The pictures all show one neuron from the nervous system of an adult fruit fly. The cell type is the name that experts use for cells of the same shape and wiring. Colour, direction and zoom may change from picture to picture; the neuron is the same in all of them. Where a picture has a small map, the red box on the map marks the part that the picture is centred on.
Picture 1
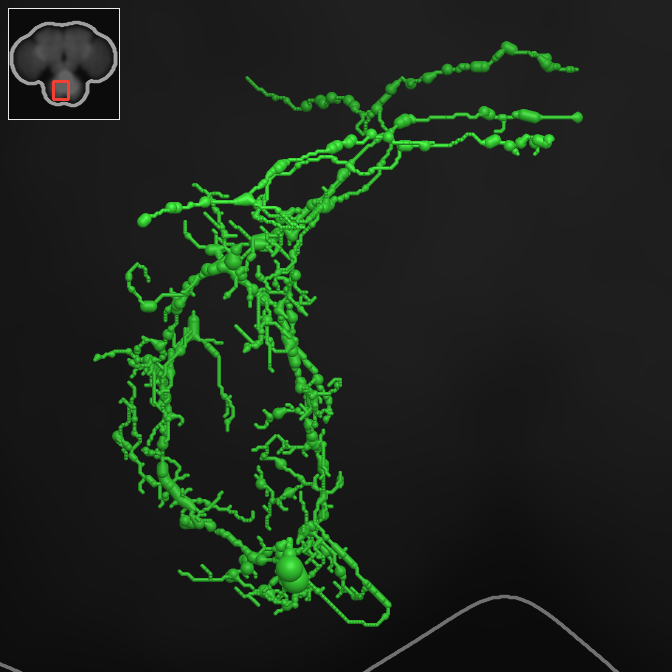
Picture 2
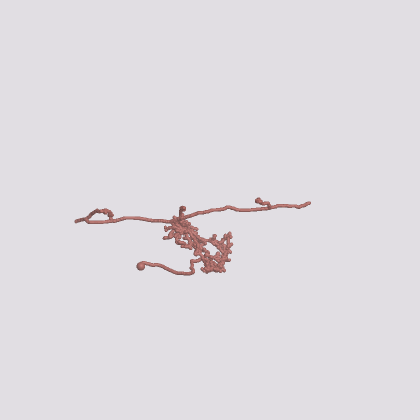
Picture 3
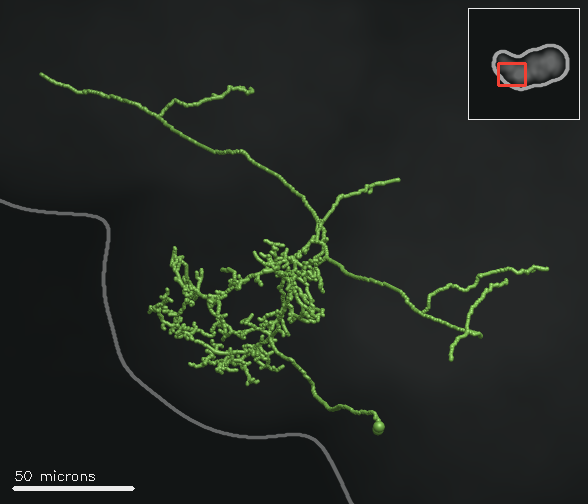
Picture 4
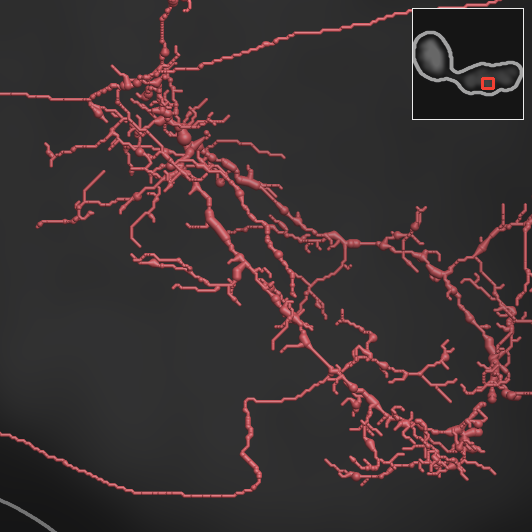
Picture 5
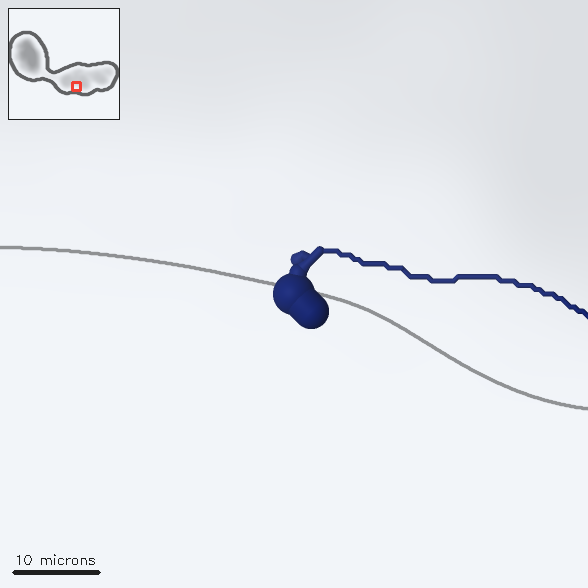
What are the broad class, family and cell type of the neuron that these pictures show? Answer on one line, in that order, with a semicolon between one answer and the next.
nerve-cord intrinsic neuron; hemilineage 04A; IN04A002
